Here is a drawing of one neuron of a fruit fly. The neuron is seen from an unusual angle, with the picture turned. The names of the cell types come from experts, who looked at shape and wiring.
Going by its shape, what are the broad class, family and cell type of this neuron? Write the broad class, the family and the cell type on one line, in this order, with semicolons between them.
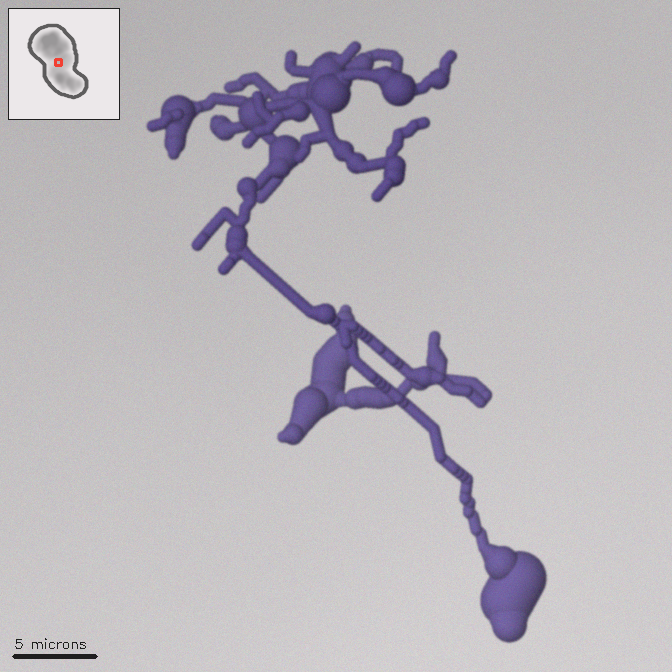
optic-lobe intrinsic neuron; T; T5d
